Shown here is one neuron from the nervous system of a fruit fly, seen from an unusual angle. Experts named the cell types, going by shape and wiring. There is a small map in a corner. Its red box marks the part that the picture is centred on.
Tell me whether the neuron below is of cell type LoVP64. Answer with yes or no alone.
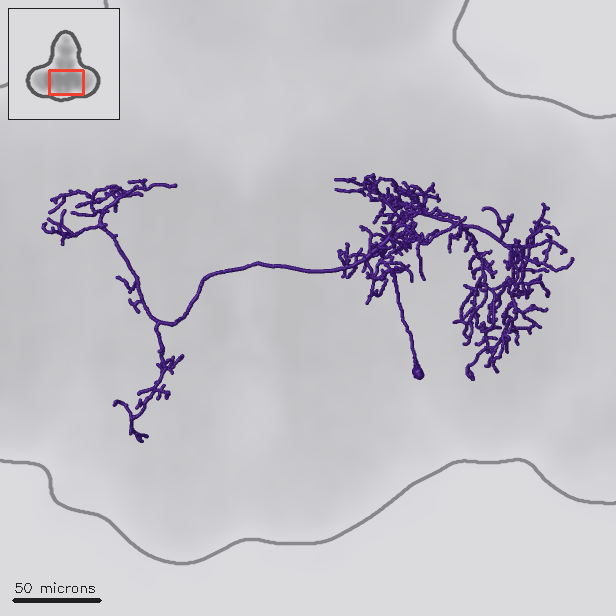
no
